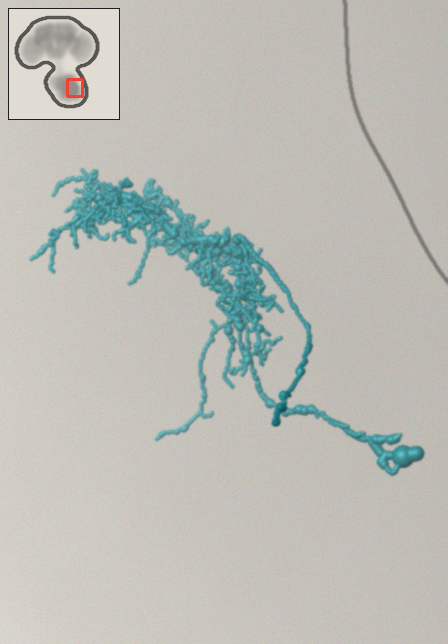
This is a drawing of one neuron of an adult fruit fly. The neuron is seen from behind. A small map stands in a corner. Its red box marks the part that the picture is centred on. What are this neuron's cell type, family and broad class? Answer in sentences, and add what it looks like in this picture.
Its cell type is MNad16. Its family is hemilineage 06A. This is a motor neuron of the nerve cord. The cell body can be seen at the lower right of the picture. The picture shows dozens of branch ends.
